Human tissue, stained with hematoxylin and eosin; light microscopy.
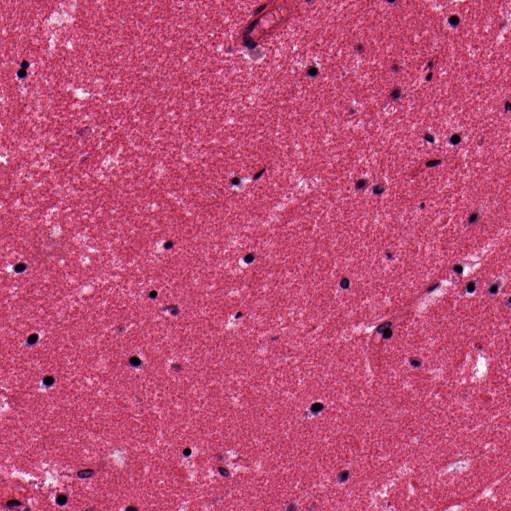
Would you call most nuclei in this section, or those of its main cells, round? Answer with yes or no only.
Yes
